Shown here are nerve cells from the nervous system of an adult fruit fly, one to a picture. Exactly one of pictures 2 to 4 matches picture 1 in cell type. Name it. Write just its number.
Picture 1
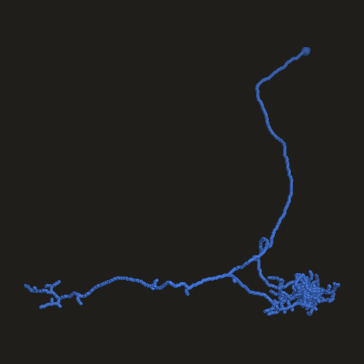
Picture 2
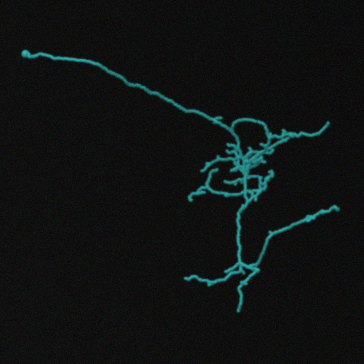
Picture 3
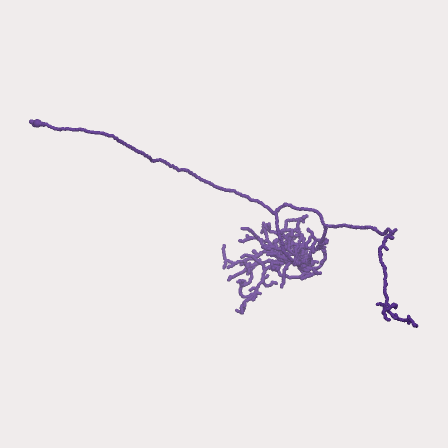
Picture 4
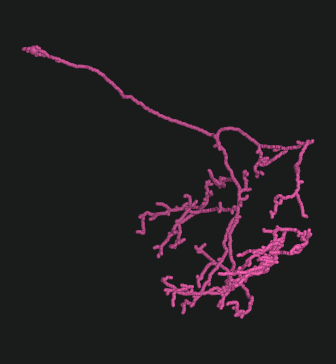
3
